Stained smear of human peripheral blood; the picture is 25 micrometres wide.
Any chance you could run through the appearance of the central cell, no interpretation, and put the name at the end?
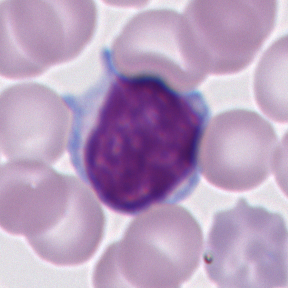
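Rounded nucleus, not divided into lobes. Cytoplasm pale blue; rim wider on the left side than on the right. Small pointed cytoplasmic projection extending from the upper left of the cell. Typical lymphocyte.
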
